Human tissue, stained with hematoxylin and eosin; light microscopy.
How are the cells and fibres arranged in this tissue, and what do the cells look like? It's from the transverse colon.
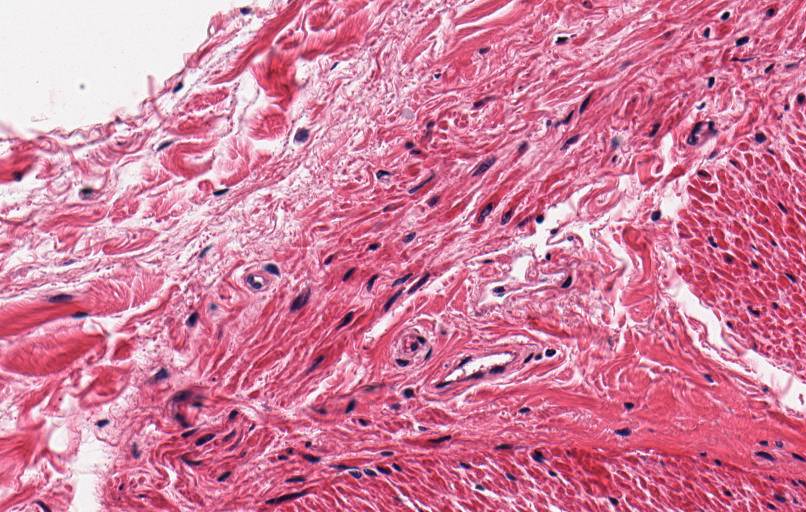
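Pink fibrous tissue fills most of the field, arranged as wavy bundles running obliquely from lower left toward upper right. Along the bottom the bundles are more densely packed, while at the upper left the fibres are loose and frayed. At the right edge a distinct bundle of tightly packed fibres is cut in cross-section. Scattered through the tissue are dark nuclei, mostly elongated and spindle-shaped.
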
